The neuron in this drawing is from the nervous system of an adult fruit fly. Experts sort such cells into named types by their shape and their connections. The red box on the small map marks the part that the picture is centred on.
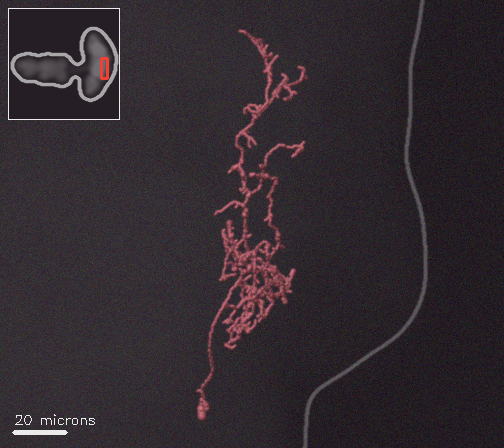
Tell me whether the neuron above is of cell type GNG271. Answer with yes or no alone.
yes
